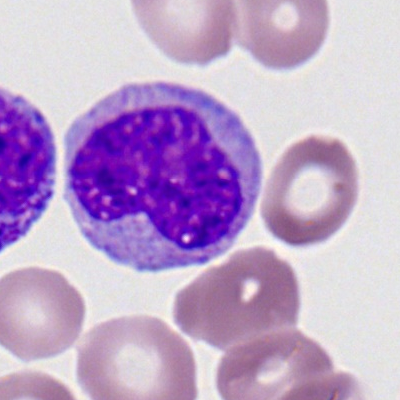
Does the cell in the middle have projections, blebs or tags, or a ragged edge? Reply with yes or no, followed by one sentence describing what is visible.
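No. The cell surface has no projections.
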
